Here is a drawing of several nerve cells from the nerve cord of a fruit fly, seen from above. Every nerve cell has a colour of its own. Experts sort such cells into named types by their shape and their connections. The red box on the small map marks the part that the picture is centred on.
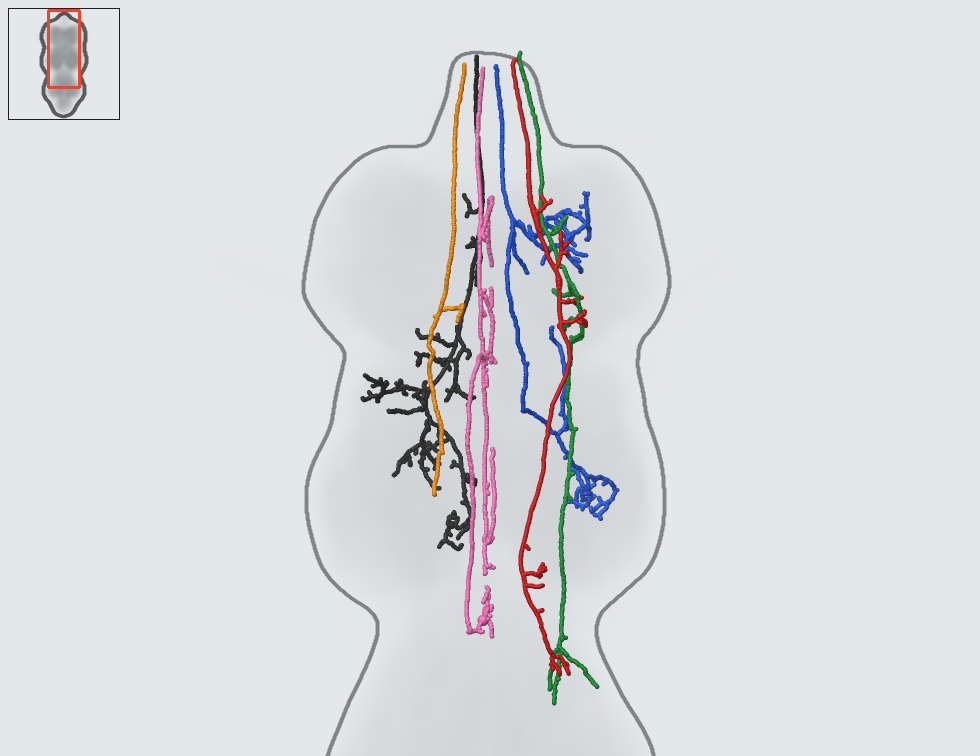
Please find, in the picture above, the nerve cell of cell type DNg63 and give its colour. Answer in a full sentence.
The colour is blue.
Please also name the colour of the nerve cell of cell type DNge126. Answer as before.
The colour is orange.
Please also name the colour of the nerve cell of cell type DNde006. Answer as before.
The colour is black.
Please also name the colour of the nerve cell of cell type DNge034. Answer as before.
The colour is green.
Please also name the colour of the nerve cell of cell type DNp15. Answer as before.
The colour is red.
